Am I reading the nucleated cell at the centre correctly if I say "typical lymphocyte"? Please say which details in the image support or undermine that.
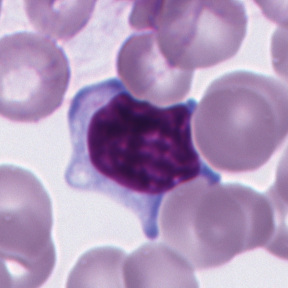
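Look first at the outline: it is irregular and angular, and a tapered projection of cytoplasm points downward from the lower edge. The chromatin is dark purple and coarsely clumped. The cytoplasm is pale blue, shows no granules, and is wider on the left of the nucleus than on the right.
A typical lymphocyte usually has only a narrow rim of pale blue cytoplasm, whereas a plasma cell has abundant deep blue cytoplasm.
The pale blue colour here therefore speaks for typical lymphocyte and against plasma cell. So yes, typical lymphocyte fits this cell.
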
